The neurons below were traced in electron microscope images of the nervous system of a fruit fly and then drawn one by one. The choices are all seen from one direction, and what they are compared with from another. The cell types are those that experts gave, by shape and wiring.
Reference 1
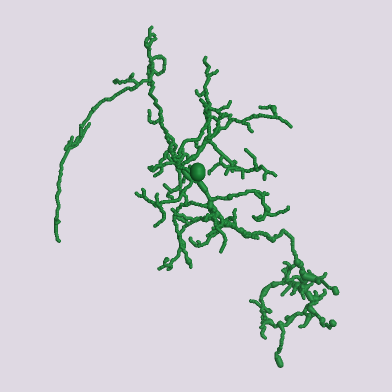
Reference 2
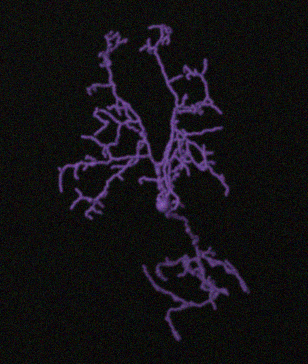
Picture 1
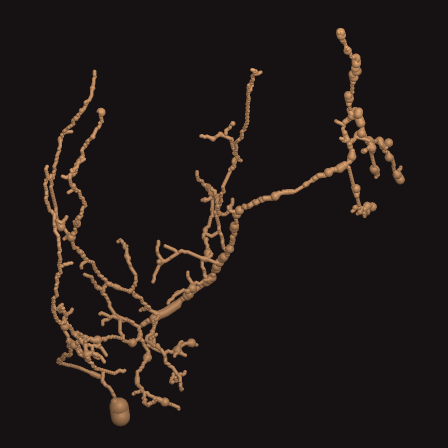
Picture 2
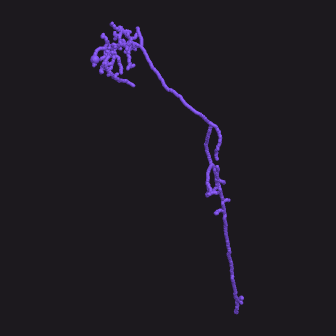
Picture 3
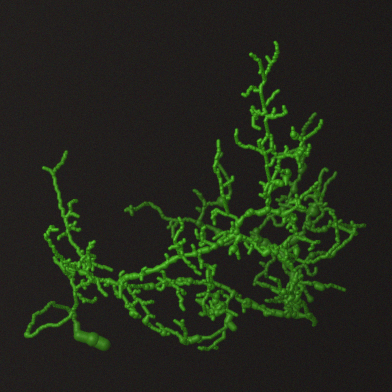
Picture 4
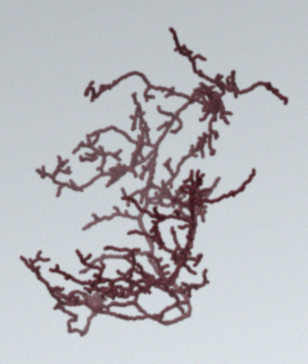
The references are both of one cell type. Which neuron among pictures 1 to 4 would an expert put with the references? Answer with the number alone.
1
